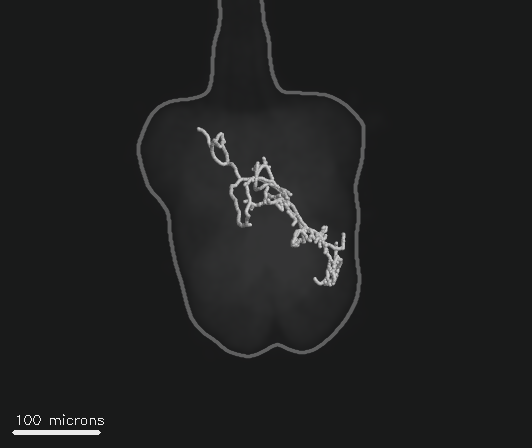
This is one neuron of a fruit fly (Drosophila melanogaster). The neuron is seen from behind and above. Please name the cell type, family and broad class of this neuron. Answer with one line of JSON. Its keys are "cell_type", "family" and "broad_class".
{"cell_type": "IN07B073_a", "family": "hemilineage 07B", "broad_class": "nerve-cord intrinsic neuron"}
